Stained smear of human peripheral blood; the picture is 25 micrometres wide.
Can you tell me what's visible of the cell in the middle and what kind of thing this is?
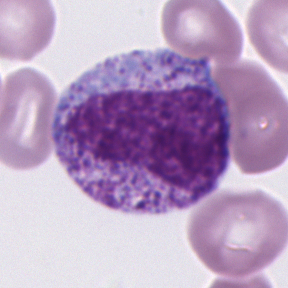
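The central cell is round in outline and measures about 15 micrometres across. Its cytoplasm, pale grey-blue between the granules, forms a wider band above the nucleus than at the nucleus's left side. Many dark purple granules lie scattered through the cytoplasm. This cell is a myelocyte.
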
